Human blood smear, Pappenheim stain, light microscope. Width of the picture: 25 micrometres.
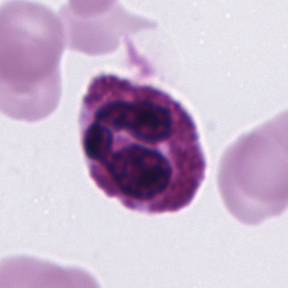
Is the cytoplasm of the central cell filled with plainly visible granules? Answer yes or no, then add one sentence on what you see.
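Yes. The cytoplasm is densely packed with coarse granules.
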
